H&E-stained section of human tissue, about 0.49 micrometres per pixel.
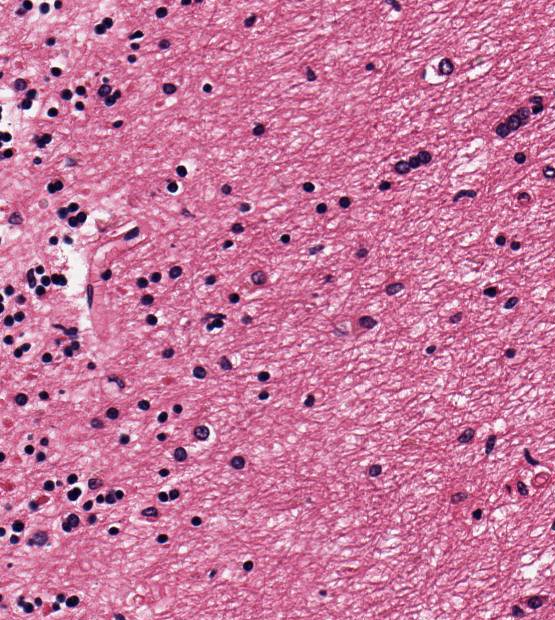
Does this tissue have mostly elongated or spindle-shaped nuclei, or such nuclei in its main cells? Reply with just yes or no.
No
